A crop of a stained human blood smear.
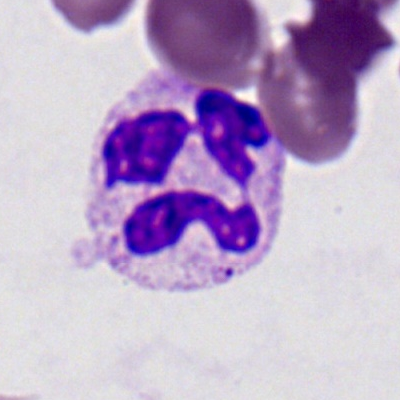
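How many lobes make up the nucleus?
Three, each separate.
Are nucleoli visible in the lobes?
No.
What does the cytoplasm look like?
Abundant and pale pinkish-lilac, filled with fine, small lilac granules.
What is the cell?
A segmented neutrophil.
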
